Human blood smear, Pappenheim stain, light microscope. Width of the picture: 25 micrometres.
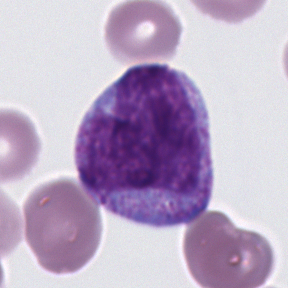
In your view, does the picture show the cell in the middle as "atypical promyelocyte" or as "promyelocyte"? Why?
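The answer is atypical promyelocyte, not promyelocyte. Its outline is smooth, without surface projections. The nucleus fills most of the cell, and the cytoplasm forms only a narrow crescent, mainly along the lower edge. No coarse granules are present in the cytoplasm.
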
